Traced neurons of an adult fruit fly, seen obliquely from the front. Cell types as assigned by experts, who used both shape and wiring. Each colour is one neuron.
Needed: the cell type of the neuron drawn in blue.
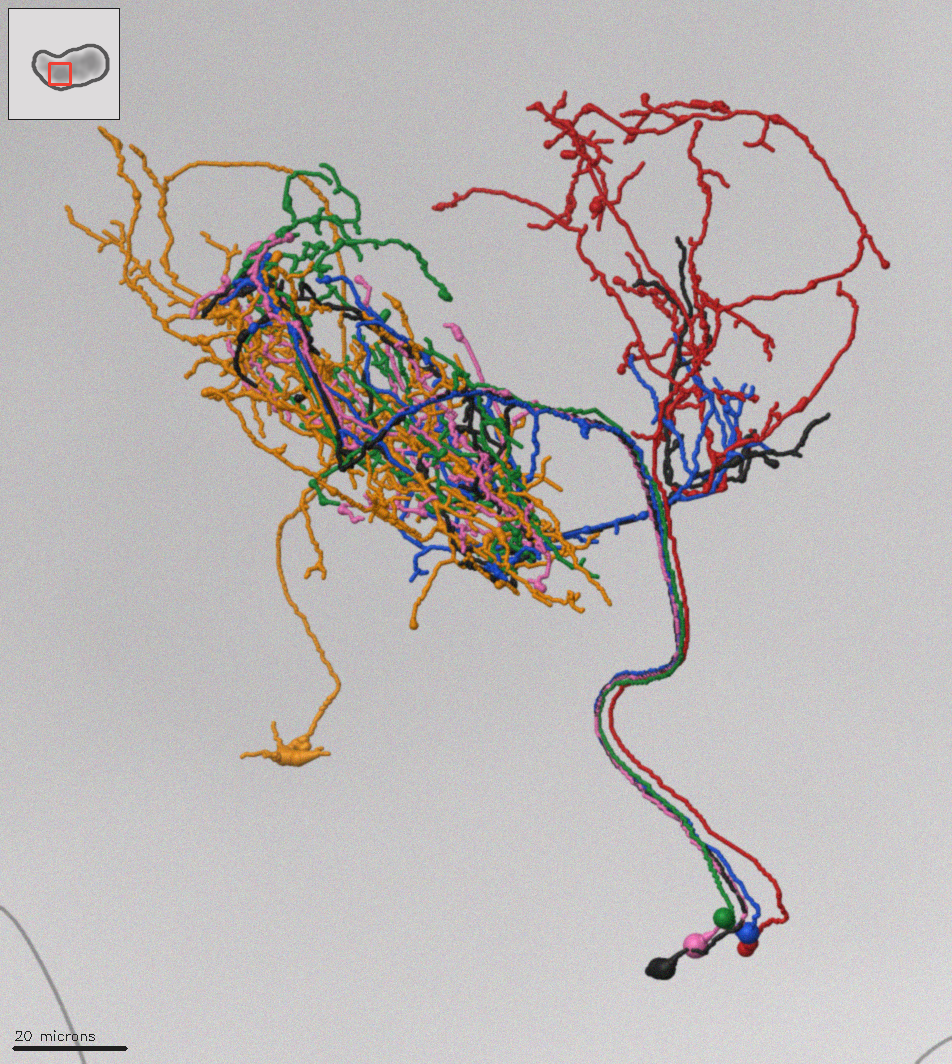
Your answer: IN02A056_a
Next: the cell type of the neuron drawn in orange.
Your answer: IN02A021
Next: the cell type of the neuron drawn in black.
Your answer: IN02A056_b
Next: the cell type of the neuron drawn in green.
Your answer: IN02A048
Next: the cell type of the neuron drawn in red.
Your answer: IN02A053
